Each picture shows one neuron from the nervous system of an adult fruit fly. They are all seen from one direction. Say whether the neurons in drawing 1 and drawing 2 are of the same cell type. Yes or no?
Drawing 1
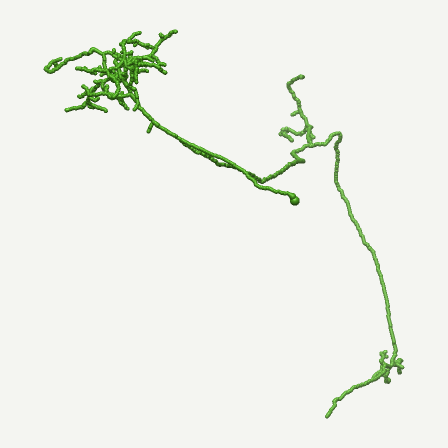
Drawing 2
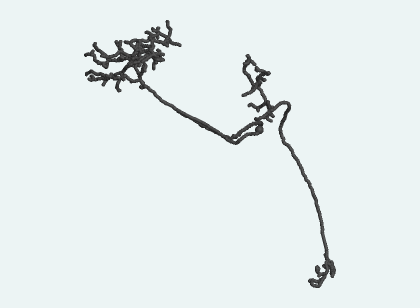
yes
